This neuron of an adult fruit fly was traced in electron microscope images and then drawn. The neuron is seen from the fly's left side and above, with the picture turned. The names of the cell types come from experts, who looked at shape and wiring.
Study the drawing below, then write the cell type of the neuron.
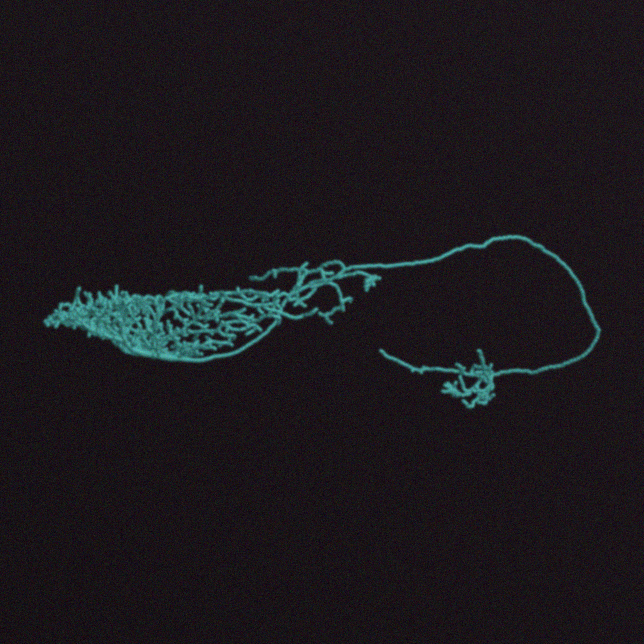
vCal3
